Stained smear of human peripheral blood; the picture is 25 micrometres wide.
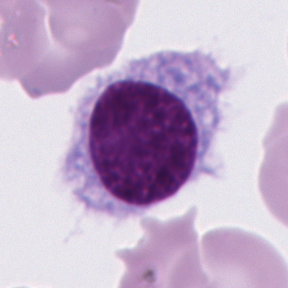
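Hairy cell at the centre of a peripheral blood smear. The nucleus, about 11 by 10 micrometres and round to slightly oval, has a smooth, unindented border and fills about 60% of the cell's area. Chromatin is dark purple and finely clumped, without coarse blocks. Pale blue-grey, streaky, mottled cytoplasm forms a wider rim on the nucleus's upper-right side than lower-left.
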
